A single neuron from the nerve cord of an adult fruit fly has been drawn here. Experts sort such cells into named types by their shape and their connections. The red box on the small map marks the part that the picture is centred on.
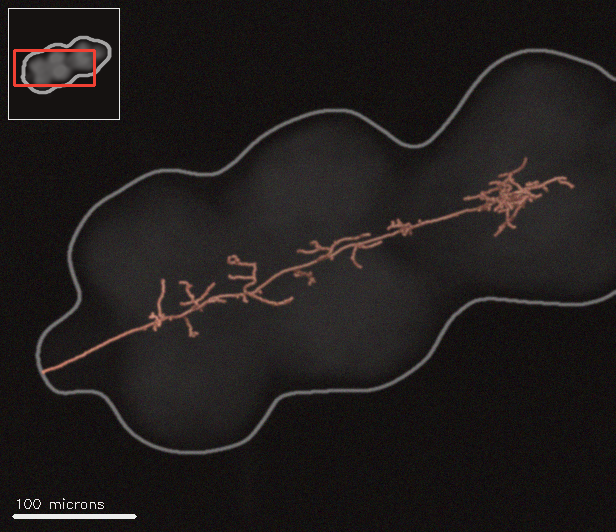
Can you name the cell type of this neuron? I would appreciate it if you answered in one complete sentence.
The cell type designation of this neuron is DNpe030.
